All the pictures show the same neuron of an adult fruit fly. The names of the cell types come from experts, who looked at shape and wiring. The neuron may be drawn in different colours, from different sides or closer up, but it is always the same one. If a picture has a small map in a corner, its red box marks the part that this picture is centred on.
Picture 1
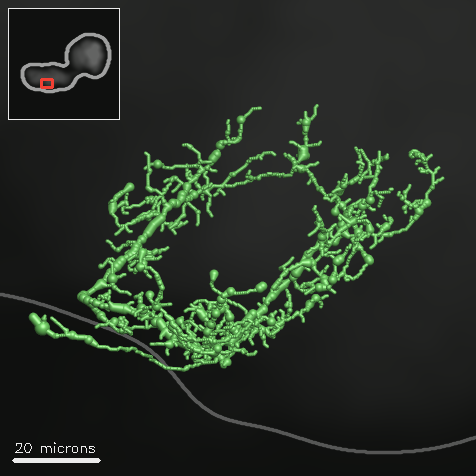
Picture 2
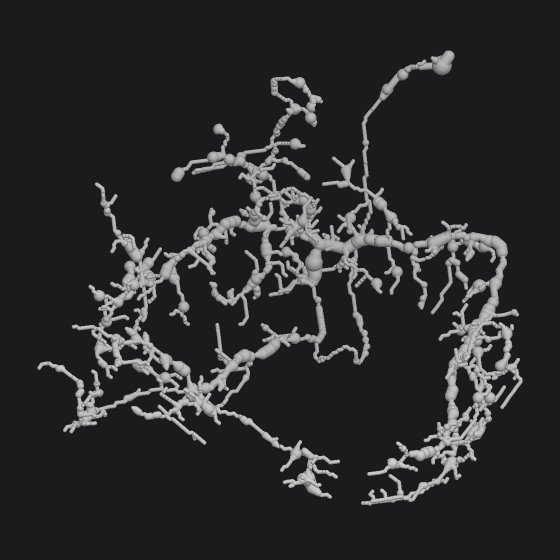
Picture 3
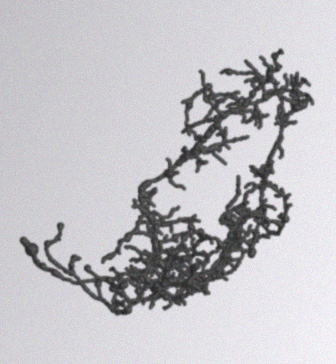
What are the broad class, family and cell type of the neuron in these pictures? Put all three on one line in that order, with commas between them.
nerve-cord intrinsic neuron, hemilineage 01B, IN01B021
